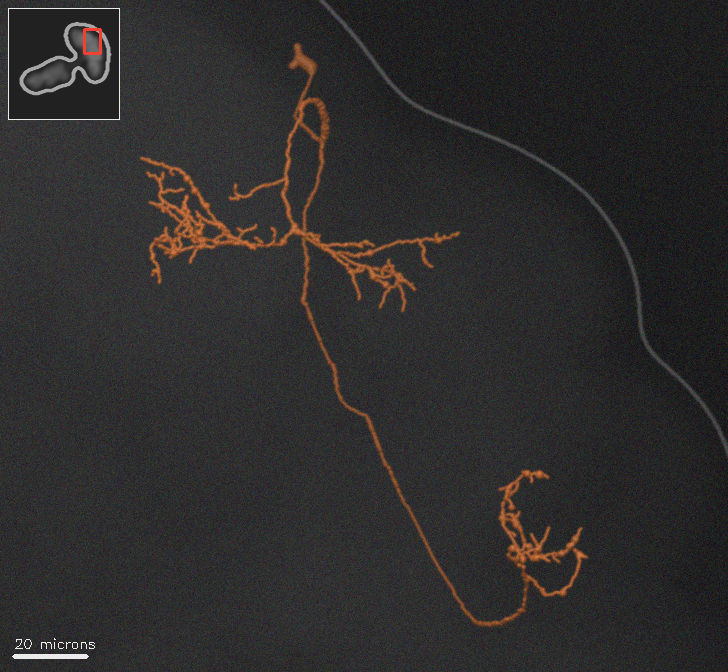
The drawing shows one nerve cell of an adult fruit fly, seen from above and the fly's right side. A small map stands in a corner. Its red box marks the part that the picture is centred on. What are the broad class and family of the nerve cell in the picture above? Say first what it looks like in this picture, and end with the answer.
It lies in the brain. The cell body is at the top of the picture. From top to bottom in the picture it spans about 160 microns. It is a central-brain intrinsic neuron. The family is hemilineage AOTUv4_dorsal.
